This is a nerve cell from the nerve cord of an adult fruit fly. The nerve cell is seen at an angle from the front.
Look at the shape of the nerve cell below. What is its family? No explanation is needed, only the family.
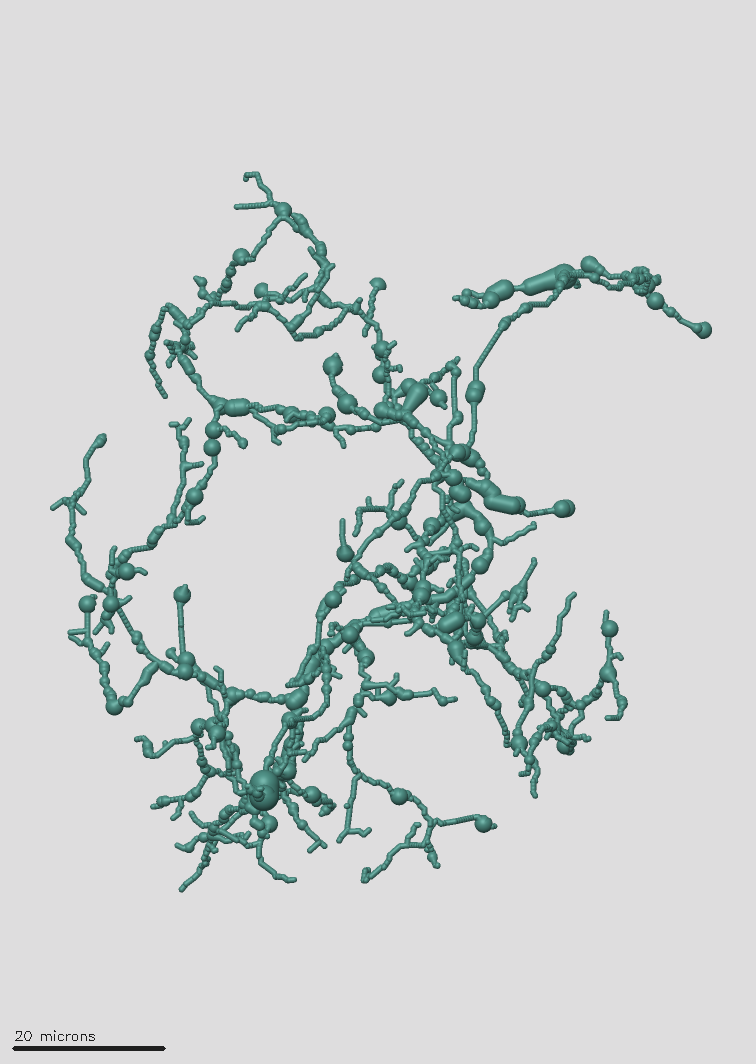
hemilineage 16B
